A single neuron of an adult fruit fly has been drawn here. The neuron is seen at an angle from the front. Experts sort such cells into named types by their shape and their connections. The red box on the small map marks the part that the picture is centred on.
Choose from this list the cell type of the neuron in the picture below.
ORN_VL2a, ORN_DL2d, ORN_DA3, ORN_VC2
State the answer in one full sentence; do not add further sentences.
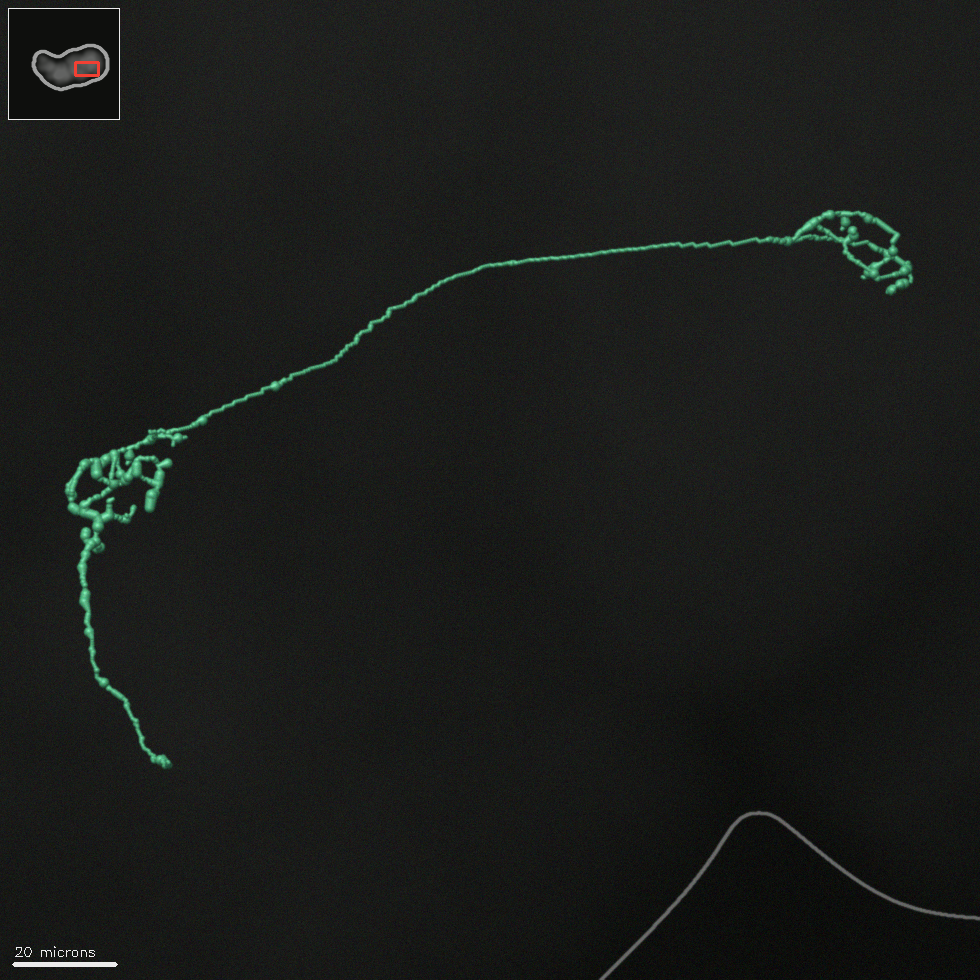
The neuron belongs to cell type ORN_DL2d.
